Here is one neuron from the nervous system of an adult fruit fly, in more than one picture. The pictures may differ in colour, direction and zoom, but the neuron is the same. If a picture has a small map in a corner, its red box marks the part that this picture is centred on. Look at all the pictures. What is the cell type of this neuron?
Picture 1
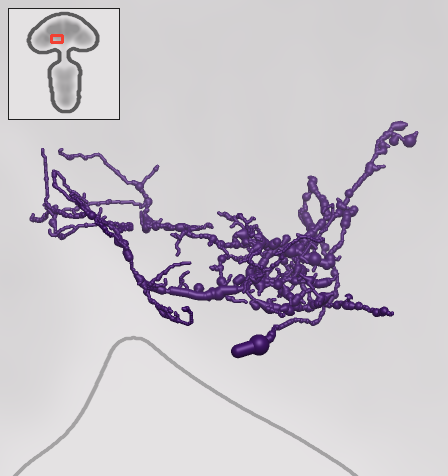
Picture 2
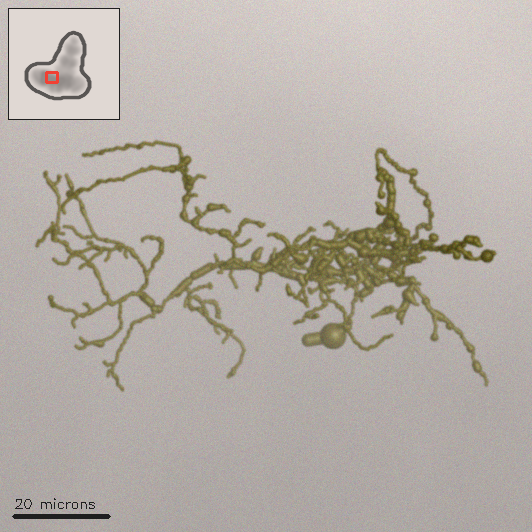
PS352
